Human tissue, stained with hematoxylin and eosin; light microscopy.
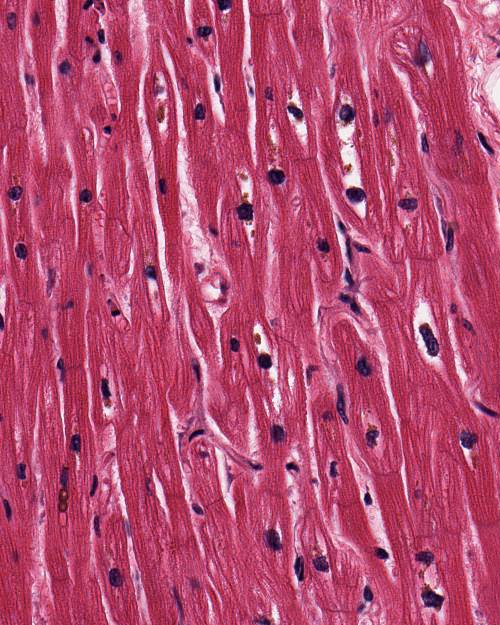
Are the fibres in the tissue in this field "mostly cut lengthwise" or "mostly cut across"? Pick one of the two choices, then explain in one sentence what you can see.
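Mostly cut lengthwise. The whole field is filled with closely packed muscle fibres cut lengthwise, running roughly from top to bottom.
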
